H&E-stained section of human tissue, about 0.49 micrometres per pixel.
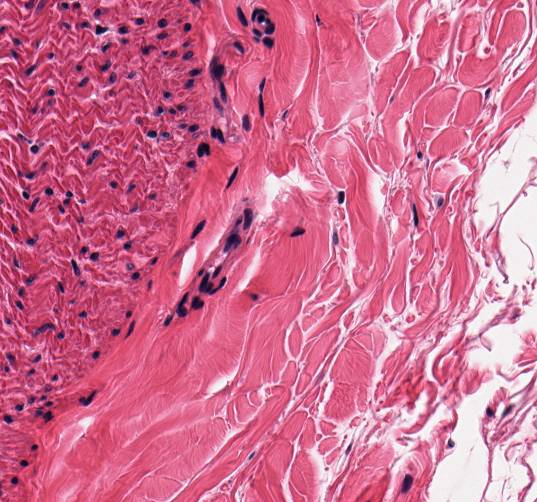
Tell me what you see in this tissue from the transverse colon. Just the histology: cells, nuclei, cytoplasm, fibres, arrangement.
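On the left, nuclei are many, dark and elongated. Through the middle runs a band of deep pink fibres, from lower left toward upper right, holding small clusters of dark elongated nuclei. Move to the right half and nuclei become sparse among the fibres.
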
